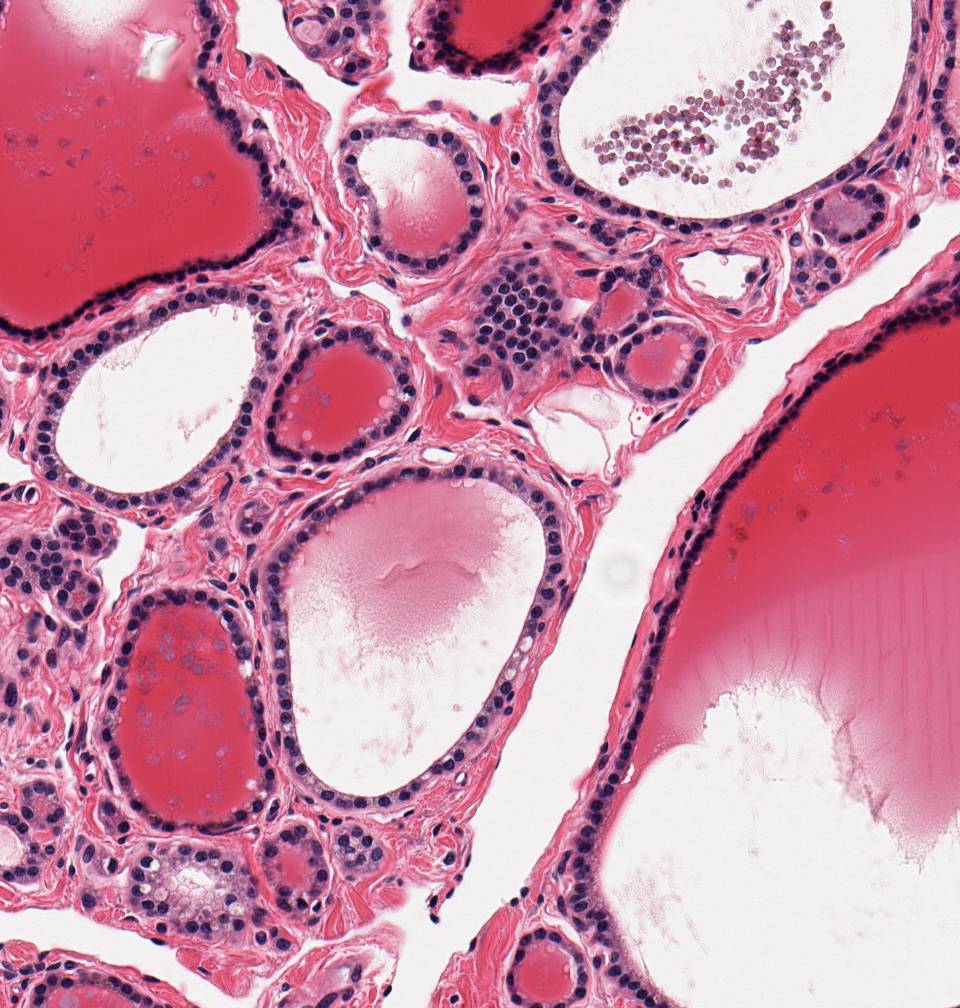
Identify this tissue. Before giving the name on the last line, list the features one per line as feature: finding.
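Follicles: closely packed, round to oval, size varying widely
Lining: mostly a single layer of cuboidal cells with round dark nuclei
Top right: a large follicle, red blood cells clustered in its pale lumen
Near the centre: a small solid cluster of tightly packed nuclei, no lumen
Name: thyroid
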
